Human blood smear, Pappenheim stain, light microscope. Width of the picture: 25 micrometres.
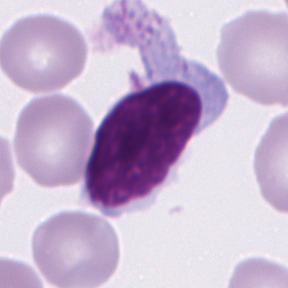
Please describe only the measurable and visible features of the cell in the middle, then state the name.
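A smooth oval nucleus without notch or lobes, about 13 by 7 micrometres, has its long axis running from lower left to upper right. Most visible cytoplasm sits on its upper right side; a ragged streak trails upward from the cell's top. This is a large granular lymphocyte.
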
